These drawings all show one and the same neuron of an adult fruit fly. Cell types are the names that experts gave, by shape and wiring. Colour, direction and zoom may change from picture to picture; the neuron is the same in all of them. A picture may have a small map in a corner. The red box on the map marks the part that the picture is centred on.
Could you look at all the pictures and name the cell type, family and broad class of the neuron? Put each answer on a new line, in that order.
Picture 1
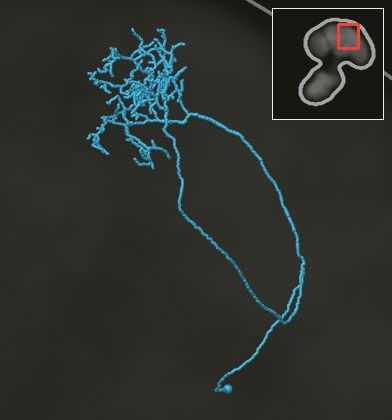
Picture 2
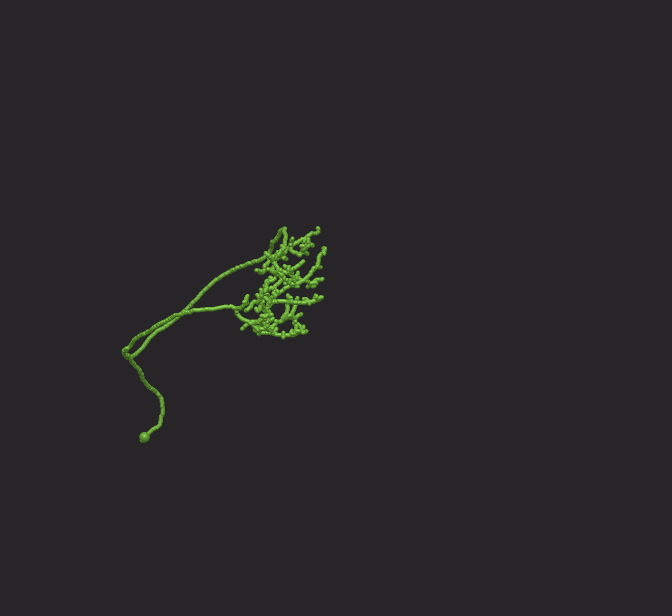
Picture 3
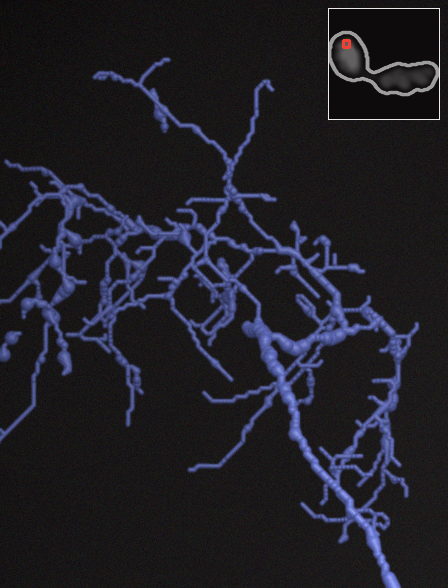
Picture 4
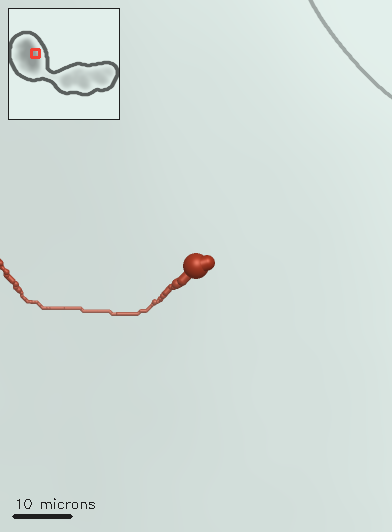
SMP566
hemilineage VLPl&p1_posterior
central-brain intrinsic neuron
